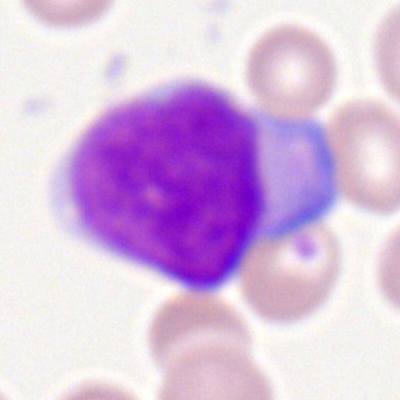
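Myeloblast, the central cell of a stained human blood smear. Its nucleus fills most of the cell, with a small pale spot lying near the centre of the nucleus. The cytoplasm lies mostly on the right side of the nucleus, and no granules can be seen in it.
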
